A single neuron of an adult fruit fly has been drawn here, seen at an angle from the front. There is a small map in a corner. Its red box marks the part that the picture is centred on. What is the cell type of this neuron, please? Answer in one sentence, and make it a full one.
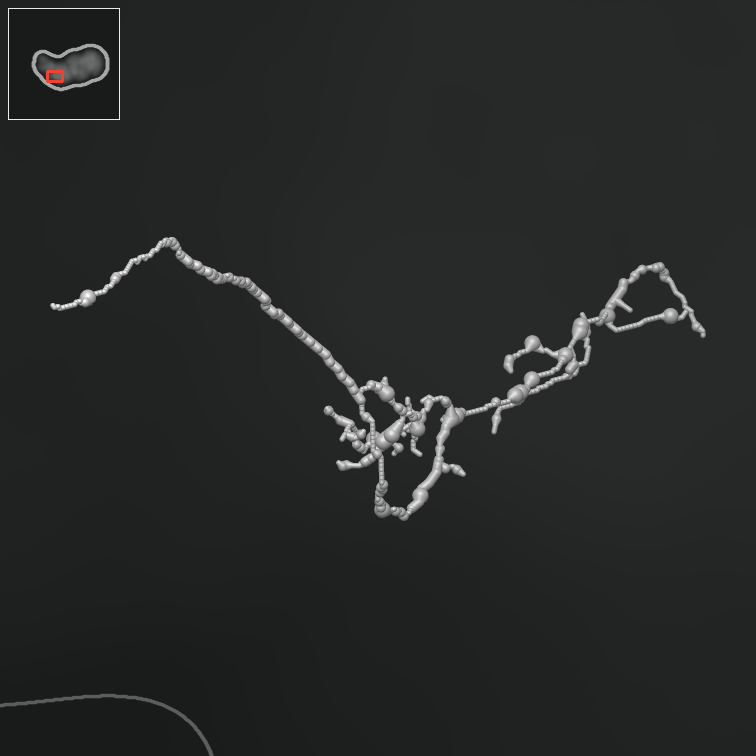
The cell type name for this neuron is WG3.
